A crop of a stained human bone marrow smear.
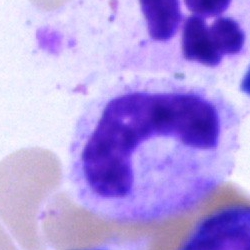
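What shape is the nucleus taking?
It is bent into a horseshoe that opens toward the bottom.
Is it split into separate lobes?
No, it stays one continuous band.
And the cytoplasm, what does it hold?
It is pale lilac, with fine pinkish-purple granules.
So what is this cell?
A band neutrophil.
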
